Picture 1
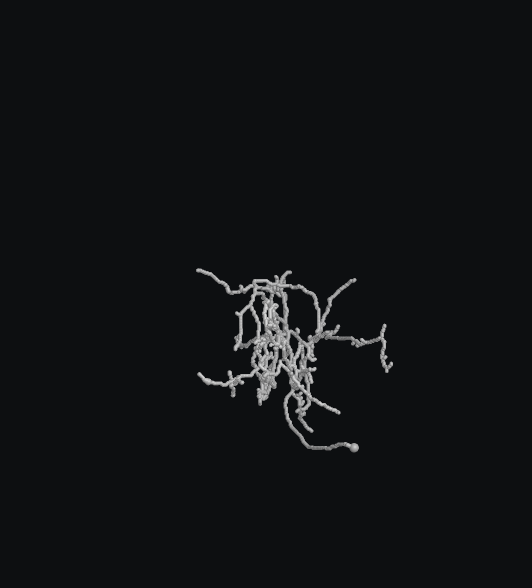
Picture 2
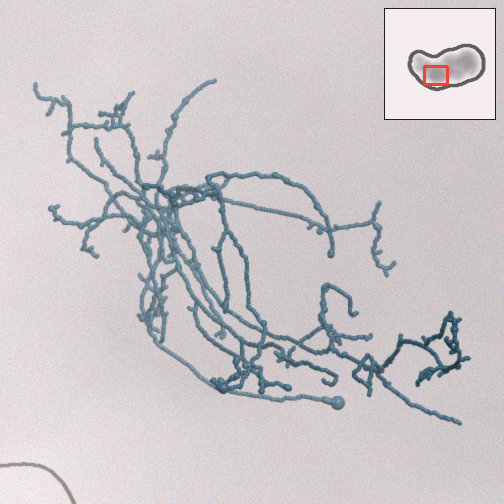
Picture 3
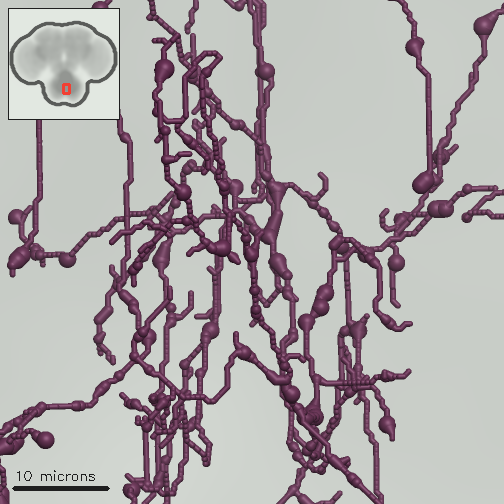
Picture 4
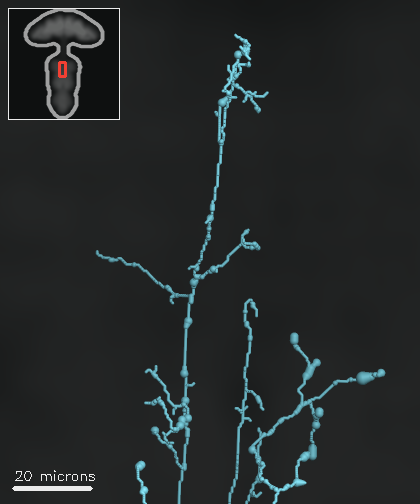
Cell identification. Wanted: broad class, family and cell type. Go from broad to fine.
nerve-cord intrinsic neuron; hemilineage 05B; IN05B075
